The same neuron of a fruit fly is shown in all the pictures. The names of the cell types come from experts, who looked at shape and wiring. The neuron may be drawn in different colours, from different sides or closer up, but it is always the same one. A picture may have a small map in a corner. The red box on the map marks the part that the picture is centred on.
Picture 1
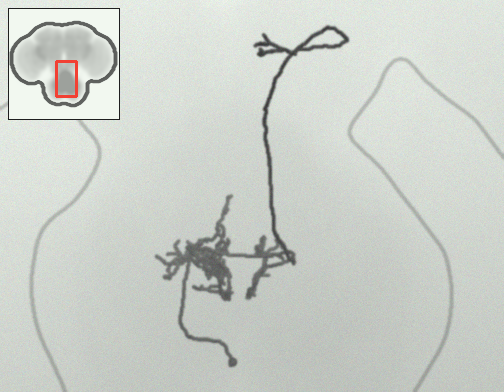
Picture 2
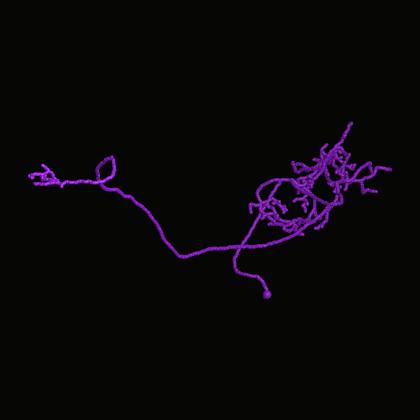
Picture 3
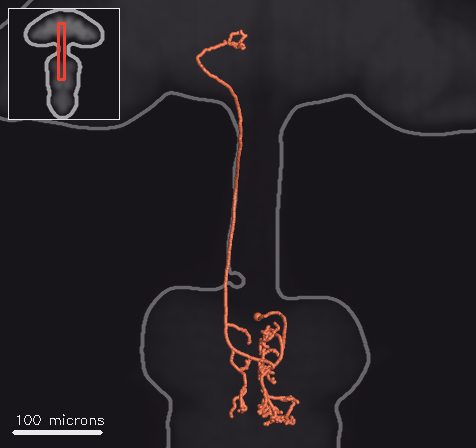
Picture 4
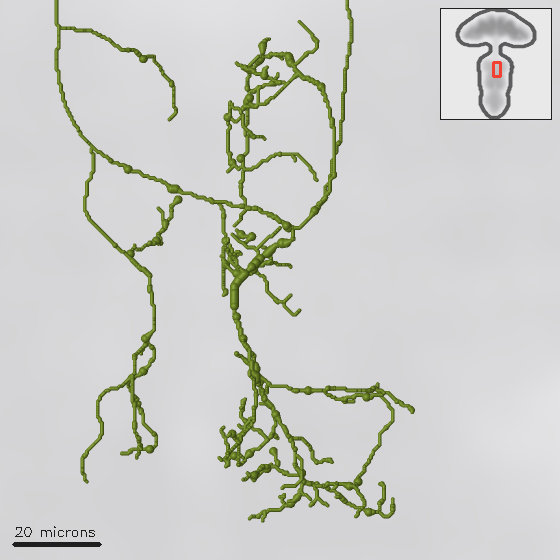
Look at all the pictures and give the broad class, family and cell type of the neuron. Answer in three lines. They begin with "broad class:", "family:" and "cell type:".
broad class: ascending neuron
family: hemilineage 07B
cell type: AN07B070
